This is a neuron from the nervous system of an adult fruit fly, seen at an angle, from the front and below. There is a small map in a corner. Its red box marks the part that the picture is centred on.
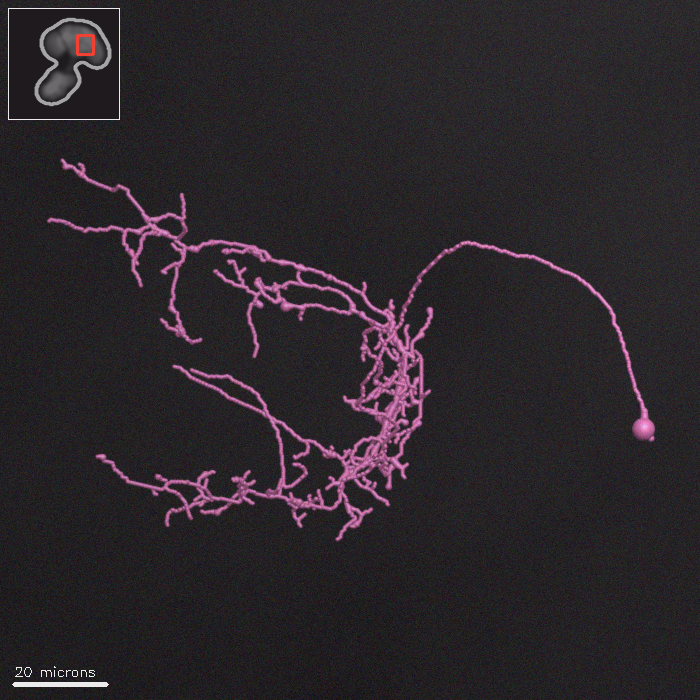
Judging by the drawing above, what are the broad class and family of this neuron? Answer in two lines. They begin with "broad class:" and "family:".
broad class: central-brain intrinsic neuron
family: hemilineage WEDa2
